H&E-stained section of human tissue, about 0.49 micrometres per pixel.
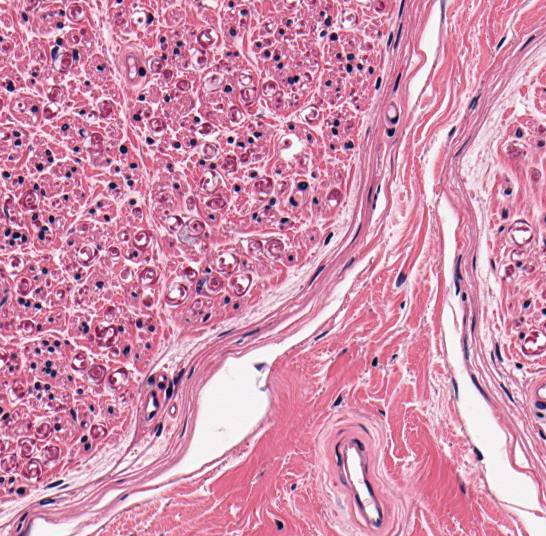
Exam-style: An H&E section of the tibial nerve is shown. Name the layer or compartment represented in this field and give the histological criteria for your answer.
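Shown here is a nerve fascicle. A large one fills the upper left and a second lies at the right edge, the two separated by a diagonal band of connective tissue. Small dark oval nuclei are scattered among the fibres throughout the large fascicle. Several thin layers of flattened cells with elongated dark nuclei wrap its border.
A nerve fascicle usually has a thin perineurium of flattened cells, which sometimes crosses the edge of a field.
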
